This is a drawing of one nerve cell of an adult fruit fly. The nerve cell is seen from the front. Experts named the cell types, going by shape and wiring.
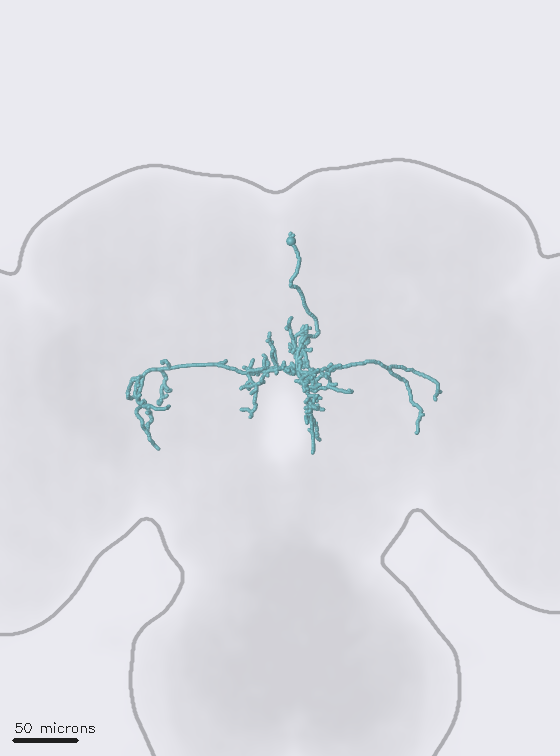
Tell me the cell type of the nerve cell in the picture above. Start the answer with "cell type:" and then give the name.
cell type: IB044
